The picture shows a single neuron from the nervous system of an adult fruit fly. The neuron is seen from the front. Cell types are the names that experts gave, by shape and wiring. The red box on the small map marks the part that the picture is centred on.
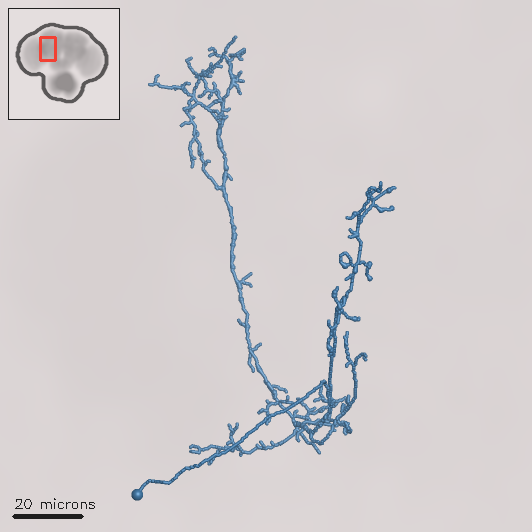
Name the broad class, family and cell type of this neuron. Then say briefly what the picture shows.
This is a central-brain intrinsic neuron. Its family is hemilineage LALa1_posterior. The cell type is WEDPN7A. From top to bottom in the picture it spans about 140 microns. Dozens of branch ends can be seen.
